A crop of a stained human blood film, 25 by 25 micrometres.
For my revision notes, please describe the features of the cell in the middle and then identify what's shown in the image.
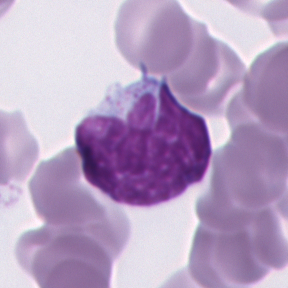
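See the deep fold, or cleft, in the upper part of the nucleus. That nucleus is about 11 micrometres across in a cell of about 12, taking up about 80% of the area. What little cytoplasm there is looks very pale, mostly at the upper left, with fine pinkish-purple granules in it. There's also a small thin projection off the top edge. It's a typical lymphocyte.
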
